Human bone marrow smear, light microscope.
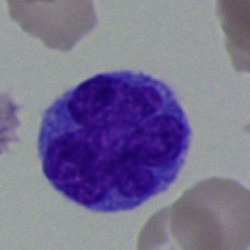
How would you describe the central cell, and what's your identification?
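Looking at the outline, it's round, though the edge is slightly irregular. Most of the cell is taken up by the nucleus. Its chromatin stains dark purple and looks coarse and clumped. I see no vacuoles in the cytoplasm. This is a monocyte.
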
